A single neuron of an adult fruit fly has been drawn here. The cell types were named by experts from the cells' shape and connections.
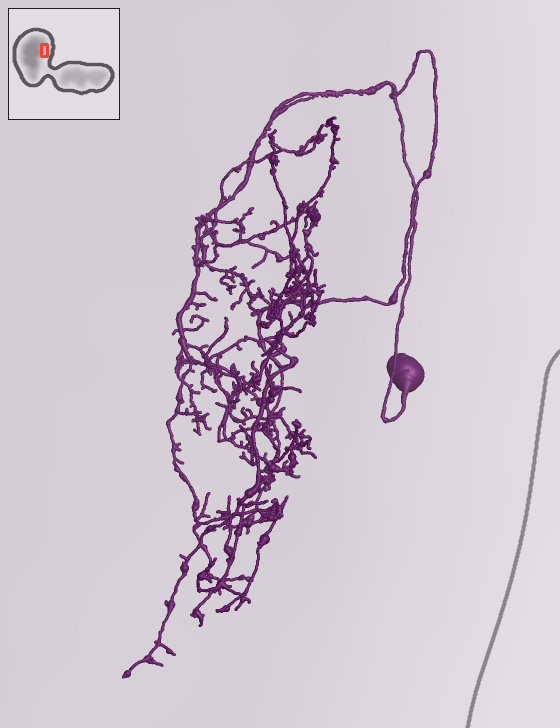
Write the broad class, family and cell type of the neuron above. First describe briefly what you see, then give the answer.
The cell body is on the right of the picture. Dozens of branch ends can be seen. It is an optic-lobe intrinsic neuron. The family is LPi. The cell type is LPi2d.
